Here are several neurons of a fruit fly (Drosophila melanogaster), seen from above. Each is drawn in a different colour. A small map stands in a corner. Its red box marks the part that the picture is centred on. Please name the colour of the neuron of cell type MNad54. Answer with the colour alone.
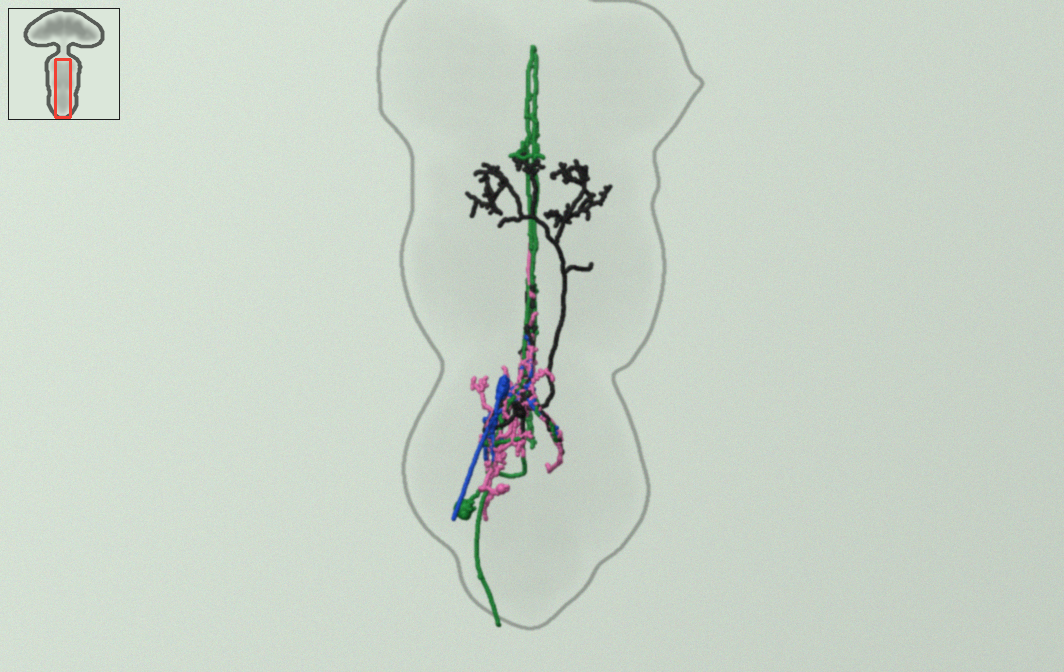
blue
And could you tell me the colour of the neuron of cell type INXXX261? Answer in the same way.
pink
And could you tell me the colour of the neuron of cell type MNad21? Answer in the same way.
green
